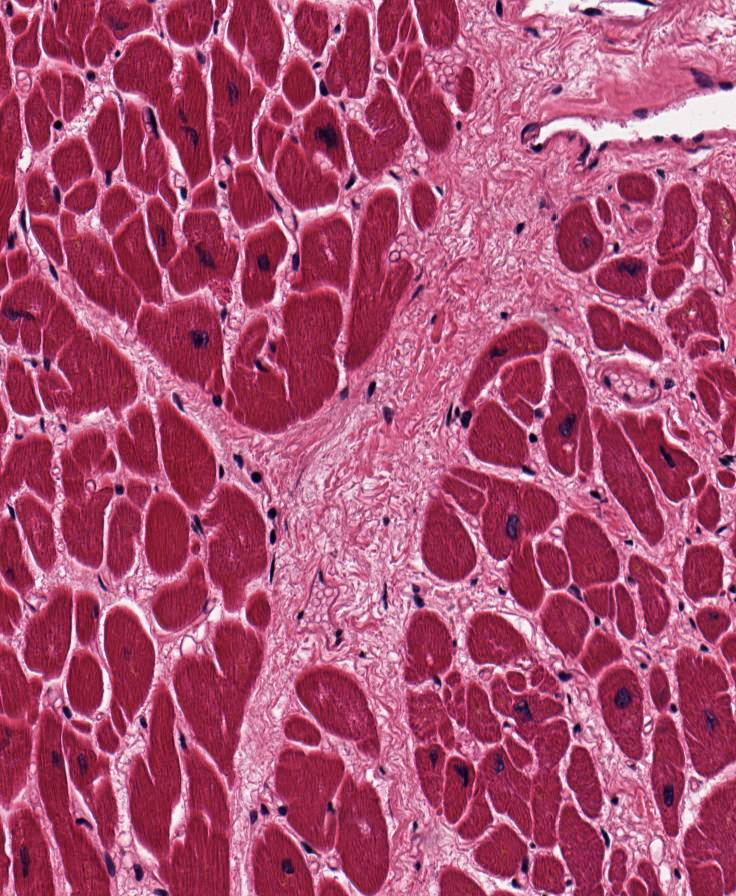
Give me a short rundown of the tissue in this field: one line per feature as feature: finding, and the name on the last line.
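Fibre profiles: many irregular, some with branching outlines
Nuclei: single and central where seen in a fibre
Fibre cytoplasm: deep, fairly even red
Connective tissue band: scattered small, dark, elongated nuclei; no dense cell clusters
Name: left ventricle of the heart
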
